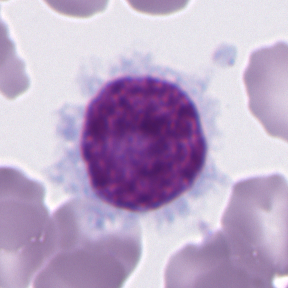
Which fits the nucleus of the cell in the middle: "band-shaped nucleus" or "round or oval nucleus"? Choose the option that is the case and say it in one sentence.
It is a compact round or oval mass that the nucleus of the cell forms.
